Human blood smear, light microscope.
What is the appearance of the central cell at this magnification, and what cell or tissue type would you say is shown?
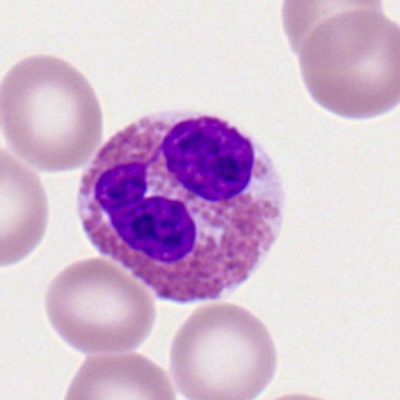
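Outline: round and smooth. The nucleus is divided into separate lobes rather than forming one mass, and no nucleoli are visible in it. Coarse reddish-pink granules fill the cytoplasm. Name: eosinophil.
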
